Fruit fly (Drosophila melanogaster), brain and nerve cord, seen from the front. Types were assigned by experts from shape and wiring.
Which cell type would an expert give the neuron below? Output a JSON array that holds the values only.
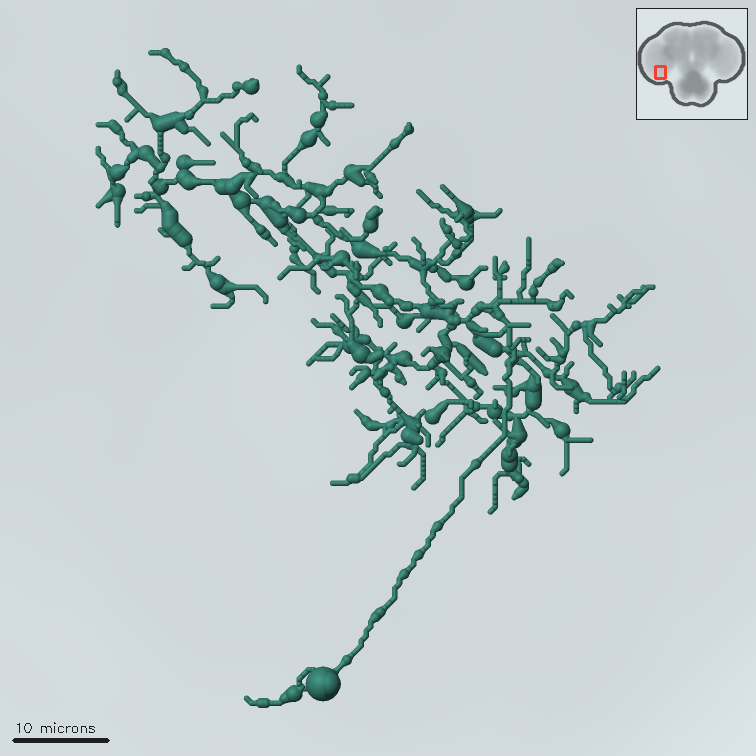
["Cm9"]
